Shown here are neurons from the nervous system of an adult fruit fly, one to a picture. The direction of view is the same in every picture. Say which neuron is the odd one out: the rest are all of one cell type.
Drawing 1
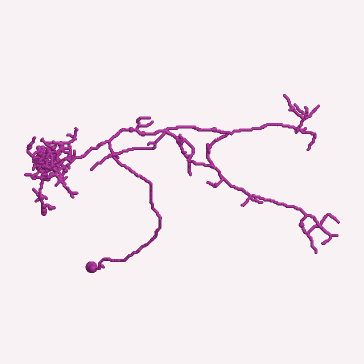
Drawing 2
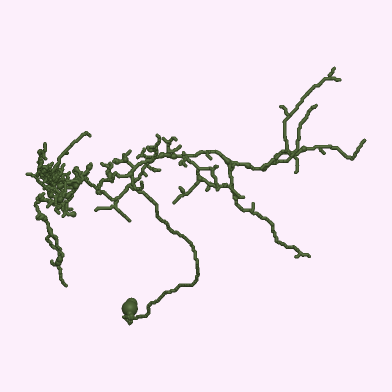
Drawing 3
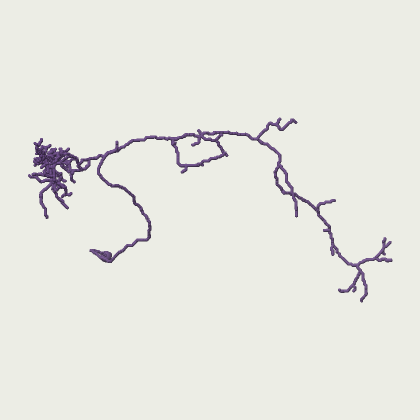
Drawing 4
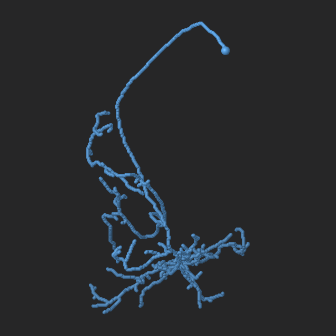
Drawing 4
